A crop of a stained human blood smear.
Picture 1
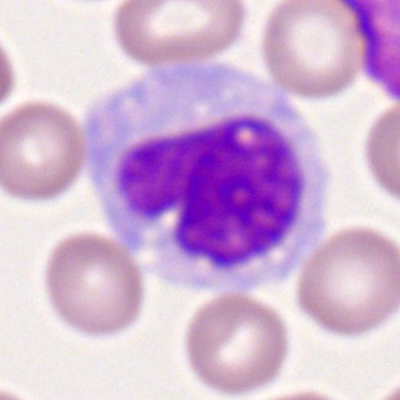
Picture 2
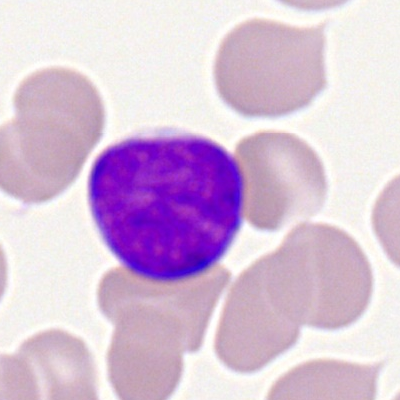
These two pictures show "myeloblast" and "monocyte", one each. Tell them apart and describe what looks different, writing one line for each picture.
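Picture 1: monocyte. Small clear vacuoles lie in the cytoplasm, most noticeably along the lower edge of the nucleus.
Picture 2: myeloblast. No vacuoles are seen in the cell.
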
